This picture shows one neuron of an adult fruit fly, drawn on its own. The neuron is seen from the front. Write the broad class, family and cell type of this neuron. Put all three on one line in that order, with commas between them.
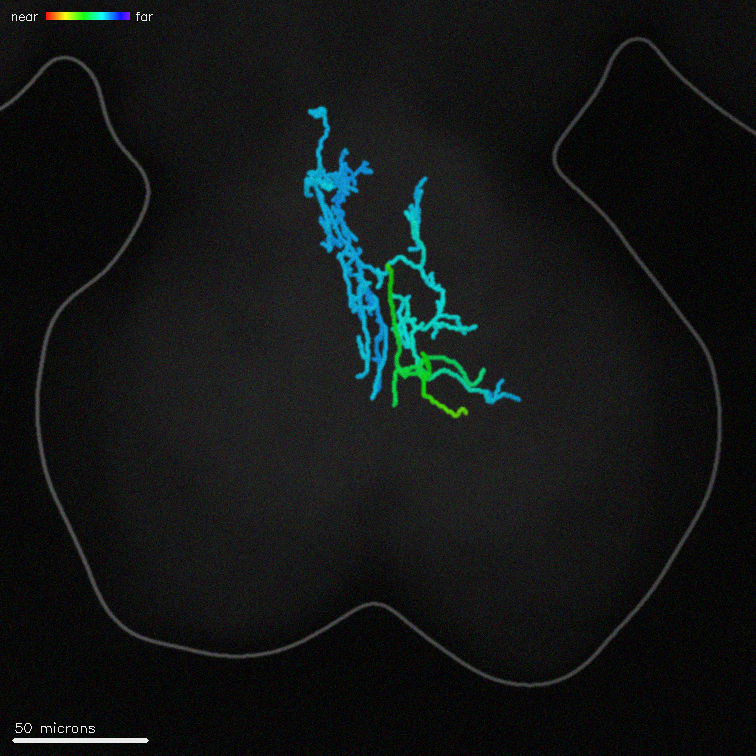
nerve-cord intrinsic neuron, hemilineage 05B, IN05B093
